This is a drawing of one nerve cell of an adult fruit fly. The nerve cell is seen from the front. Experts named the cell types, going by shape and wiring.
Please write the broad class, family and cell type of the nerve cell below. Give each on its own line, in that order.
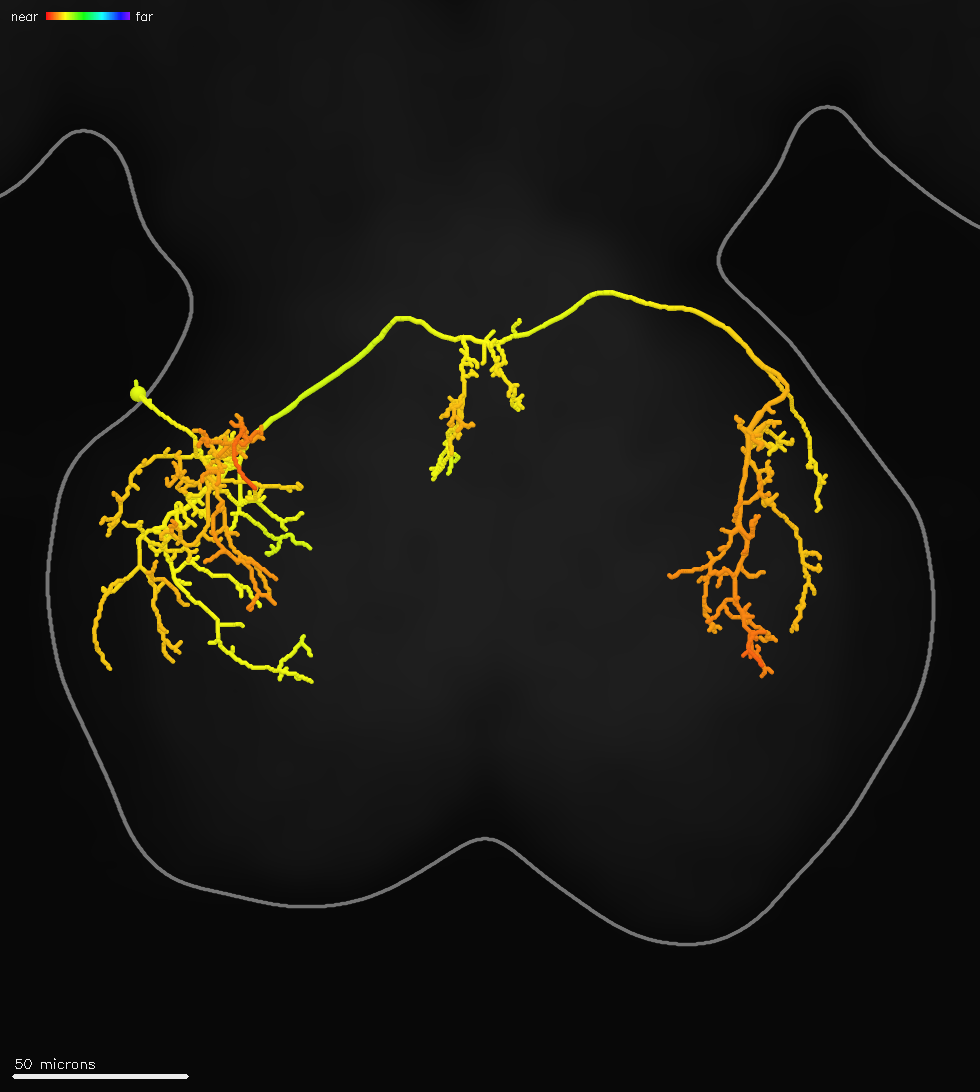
nerve-cord intrinsic neuron
hemilineage 19B
IN19B038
